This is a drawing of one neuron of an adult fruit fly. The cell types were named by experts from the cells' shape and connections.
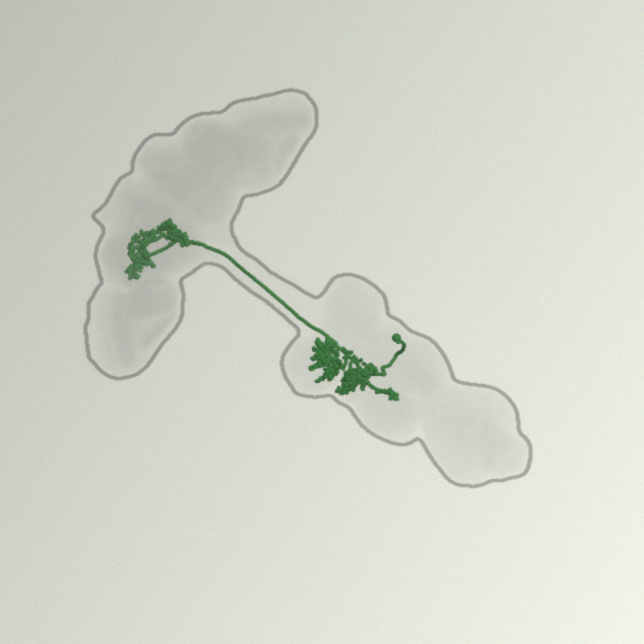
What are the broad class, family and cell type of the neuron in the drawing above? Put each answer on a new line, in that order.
ascending neuron
hemilineage 08B
AN08B012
